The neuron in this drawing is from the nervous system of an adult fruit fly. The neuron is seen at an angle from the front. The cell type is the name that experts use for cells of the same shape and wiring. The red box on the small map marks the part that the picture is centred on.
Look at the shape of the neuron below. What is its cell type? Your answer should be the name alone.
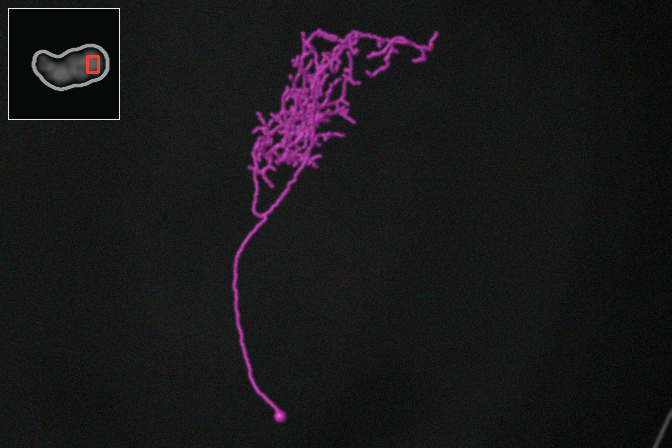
LC15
